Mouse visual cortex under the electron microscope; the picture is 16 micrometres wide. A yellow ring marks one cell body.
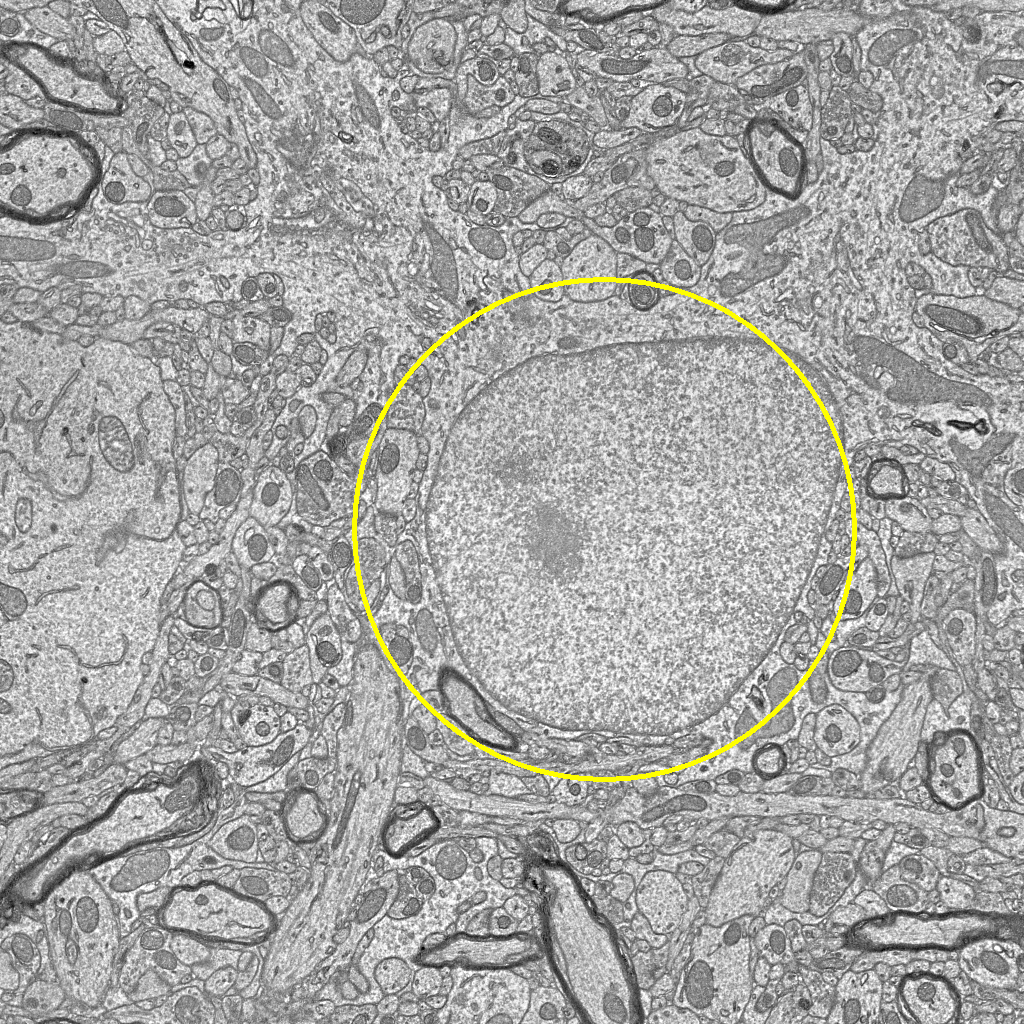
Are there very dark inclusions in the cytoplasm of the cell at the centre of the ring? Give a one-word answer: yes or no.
No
